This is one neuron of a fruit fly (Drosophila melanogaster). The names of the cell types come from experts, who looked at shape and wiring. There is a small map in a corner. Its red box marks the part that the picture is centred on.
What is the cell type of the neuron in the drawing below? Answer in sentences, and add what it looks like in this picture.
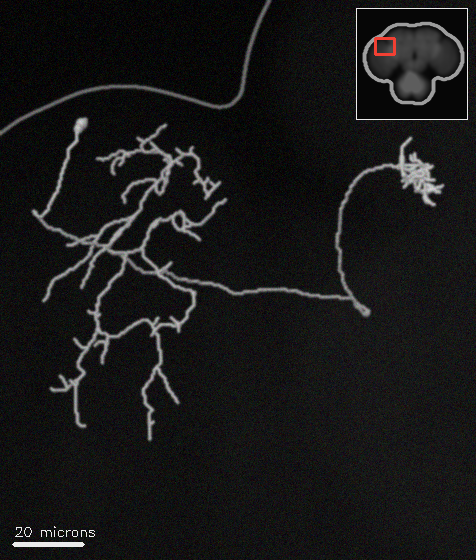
It is of cell type MeTu2b. This is a visual projection neuron. The cell body is at the upper left of the picture. From left to right in the picture it spans about 120 microns. Dozens of branch ends can be seen.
